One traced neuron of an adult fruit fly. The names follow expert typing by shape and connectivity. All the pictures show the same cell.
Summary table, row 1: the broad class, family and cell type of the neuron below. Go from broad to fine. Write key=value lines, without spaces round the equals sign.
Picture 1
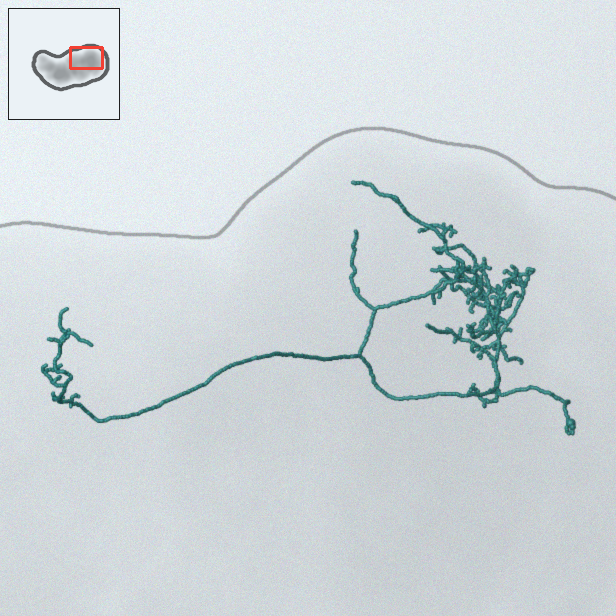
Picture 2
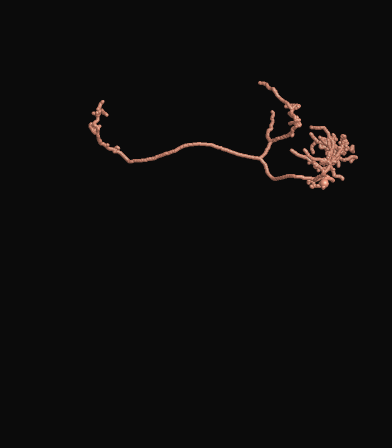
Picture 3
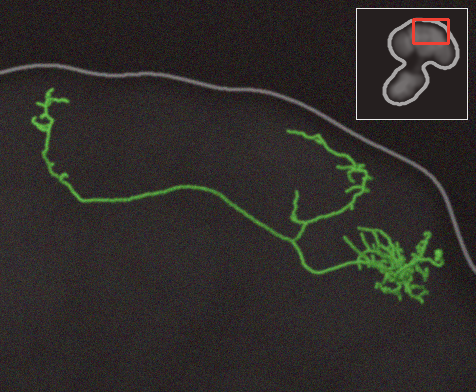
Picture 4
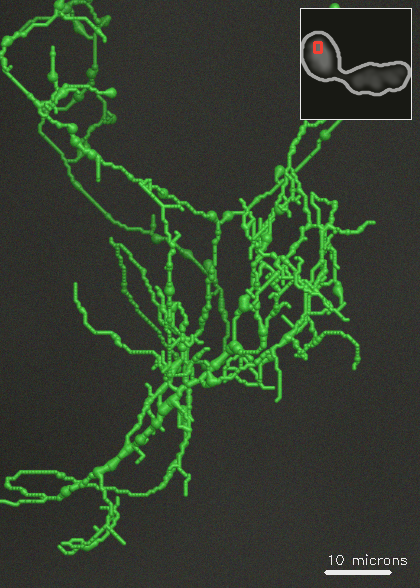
broad_class=central-brain intrinsic neuron
family=hemilineage VLPl&d1_dorsal
cell_type=LHAV7b1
